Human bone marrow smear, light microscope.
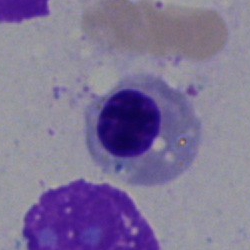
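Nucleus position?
Off-centre, toward the left side.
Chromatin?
Dense, dark purple.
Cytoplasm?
Pale grey-blue, with a few small clear vacuoles to the lower right of the nucleus.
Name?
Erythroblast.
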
